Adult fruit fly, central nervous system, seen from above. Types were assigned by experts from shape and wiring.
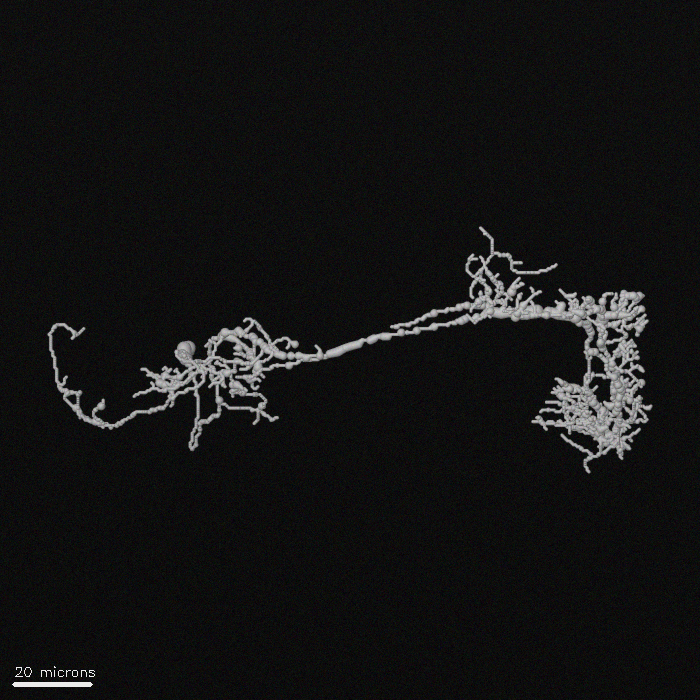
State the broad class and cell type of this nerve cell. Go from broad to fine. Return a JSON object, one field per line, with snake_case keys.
{
 "broad_class": "central-brain intrinsic neuron",
 "cell_type": "ATL043"
}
